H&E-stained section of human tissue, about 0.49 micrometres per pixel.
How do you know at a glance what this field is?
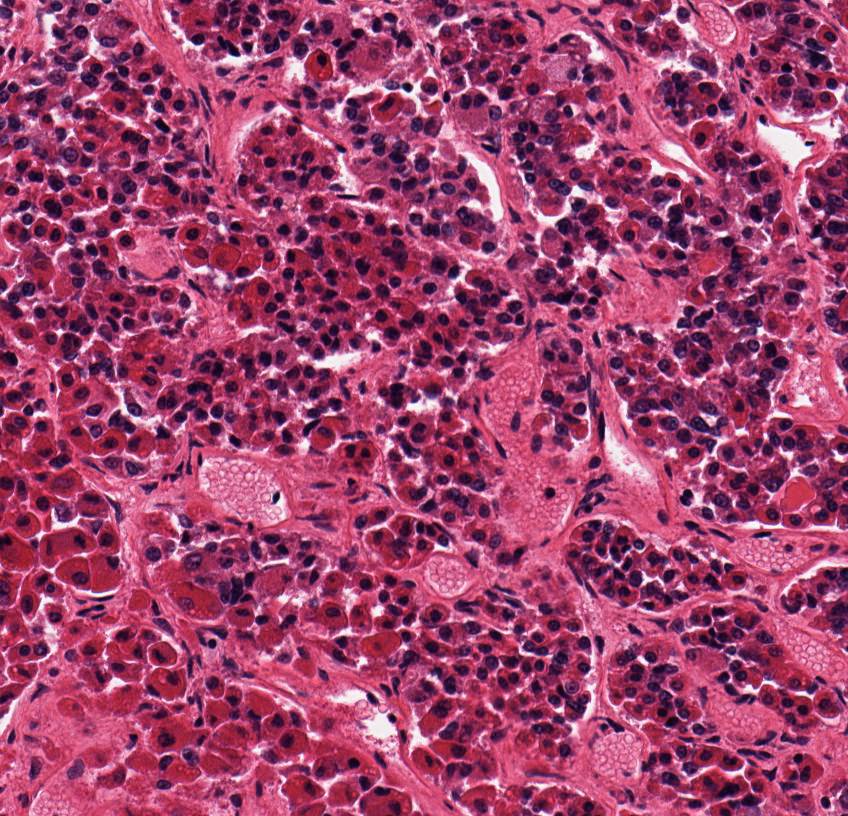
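Identification: pars distalis of the pituitary. Within the same nests, cells with strongly red granular cytoplasm are intermingled with cells whose cytoplasm is purplish or pale.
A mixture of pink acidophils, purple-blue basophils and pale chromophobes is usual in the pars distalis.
Epithelial nuclei are round, dark and fairly uniform, and the septa are scant delicate collagen with a few spindle-shaped nuclei.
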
